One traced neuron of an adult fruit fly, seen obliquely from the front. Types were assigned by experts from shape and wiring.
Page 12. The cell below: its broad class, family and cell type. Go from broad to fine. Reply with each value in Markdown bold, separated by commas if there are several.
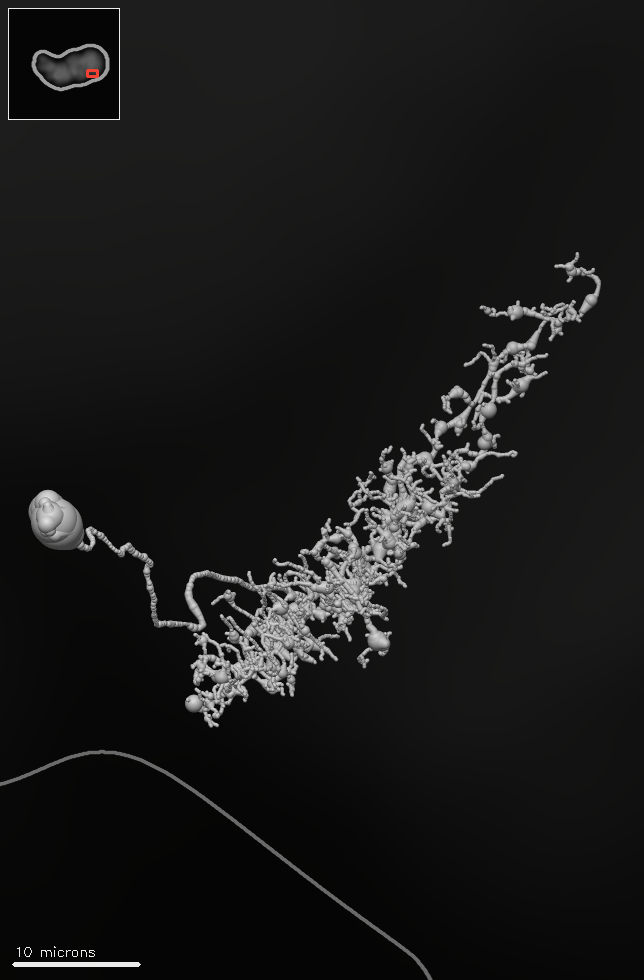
**optic-lobe intrinsic neuron**, **Pm**, **Pm1**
